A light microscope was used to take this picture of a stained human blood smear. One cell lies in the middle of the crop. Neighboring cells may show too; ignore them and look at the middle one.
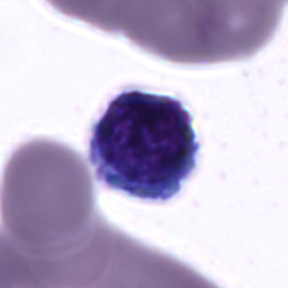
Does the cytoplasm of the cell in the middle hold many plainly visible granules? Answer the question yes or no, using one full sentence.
No, its cytoplasm lacks visible granules entirely.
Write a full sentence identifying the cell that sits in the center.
The cell that lies at the centre of the crop is a plasma cell.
